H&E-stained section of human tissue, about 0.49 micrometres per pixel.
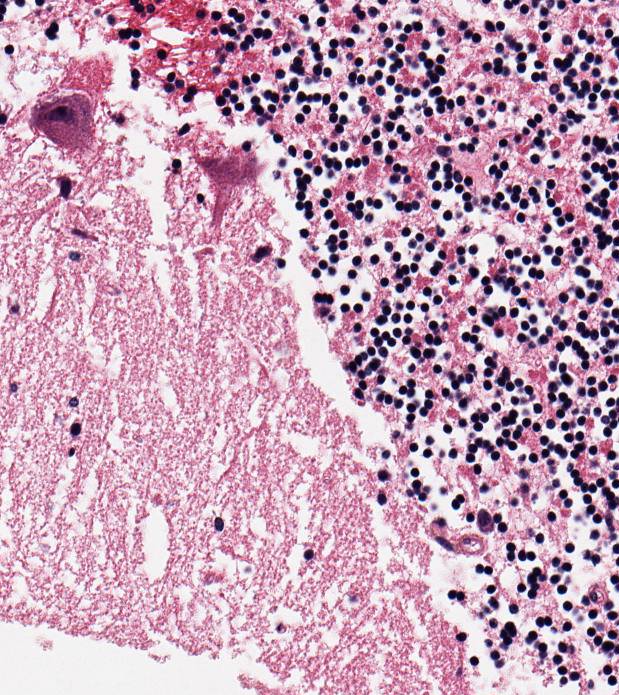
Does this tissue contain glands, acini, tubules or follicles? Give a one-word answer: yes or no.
No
